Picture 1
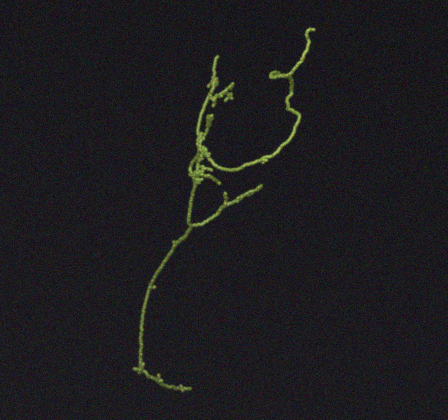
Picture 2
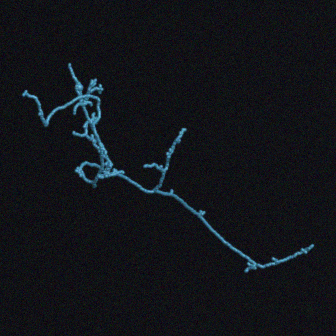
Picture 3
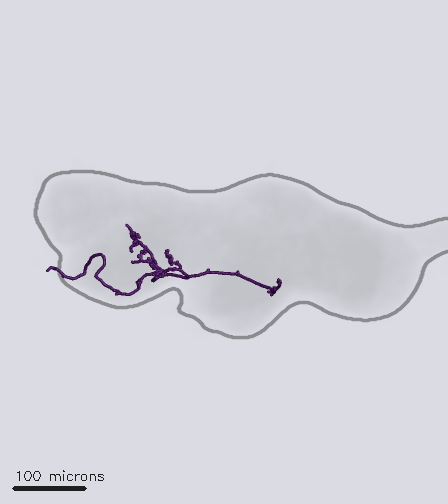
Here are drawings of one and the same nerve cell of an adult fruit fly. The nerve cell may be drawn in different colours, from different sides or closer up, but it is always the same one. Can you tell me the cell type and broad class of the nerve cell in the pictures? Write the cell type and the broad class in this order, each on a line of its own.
SNxx29
sensory neuron entering the nerve cord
